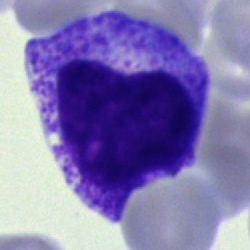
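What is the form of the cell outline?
Irregular and angular rather than round.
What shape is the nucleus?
Heart-like, from a shallow notch in its upper edge; it sits low, with the widest band of cytoplasm above it.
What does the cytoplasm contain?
Many crowded dark purple granules.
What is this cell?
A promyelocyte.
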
